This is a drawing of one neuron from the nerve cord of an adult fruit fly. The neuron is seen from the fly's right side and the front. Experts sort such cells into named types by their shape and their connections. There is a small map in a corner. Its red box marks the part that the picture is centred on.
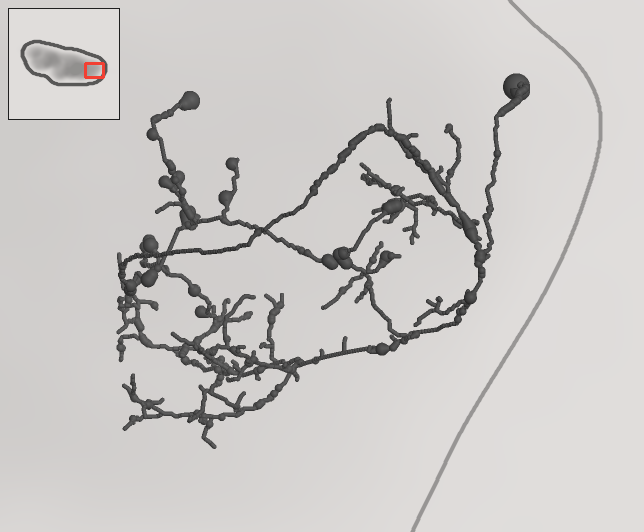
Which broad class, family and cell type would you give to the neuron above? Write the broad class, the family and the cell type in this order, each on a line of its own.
nerve-cord intrinsic neuron
hemilineage 09A
IN09A071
